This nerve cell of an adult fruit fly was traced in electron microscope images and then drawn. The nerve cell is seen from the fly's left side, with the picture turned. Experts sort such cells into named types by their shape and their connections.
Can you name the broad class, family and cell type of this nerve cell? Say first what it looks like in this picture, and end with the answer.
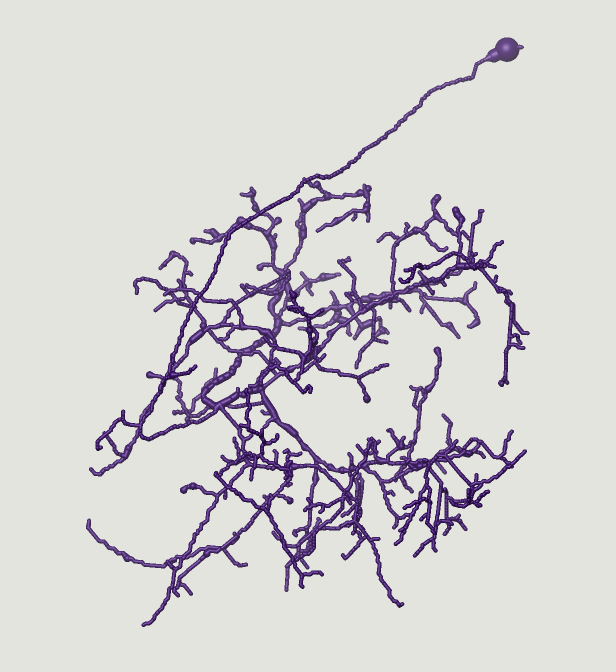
The cell body is at the upper right of the picture. More than a hundred branch ends can be seen. This is a nerve-cord intrinsic neuron. The family is hemilineage 21A. Its cell type is IN21A037.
